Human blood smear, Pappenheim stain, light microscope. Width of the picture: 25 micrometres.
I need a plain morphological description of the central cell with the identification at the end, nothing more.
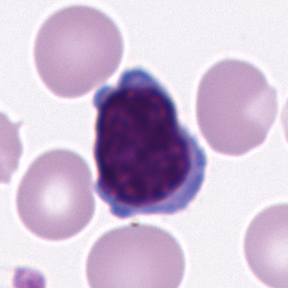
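Cell about 13 by 10 micrometres; outline irregular, with small cytoplasmic bulges at top and right edge. Nucleus oval, about 11 by 8 micrometres, filling about 70% of cell area. Chromatin dense, dark purple, coarsely clumped. Cytoplasmic rim widest on right and lower side; no vacuoles visible. Typical lymphocyte.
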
